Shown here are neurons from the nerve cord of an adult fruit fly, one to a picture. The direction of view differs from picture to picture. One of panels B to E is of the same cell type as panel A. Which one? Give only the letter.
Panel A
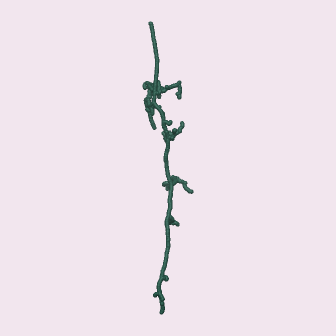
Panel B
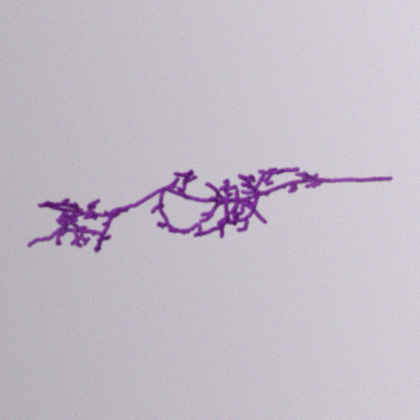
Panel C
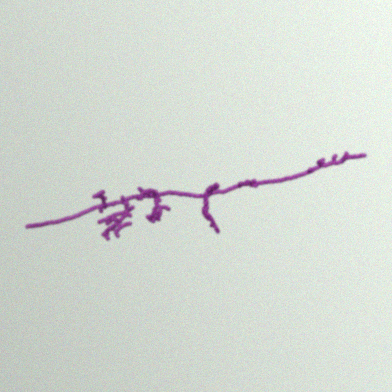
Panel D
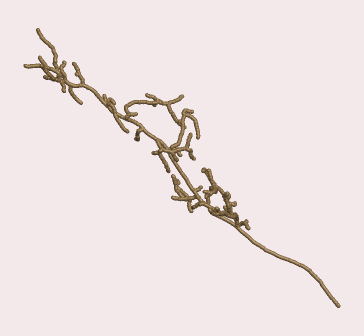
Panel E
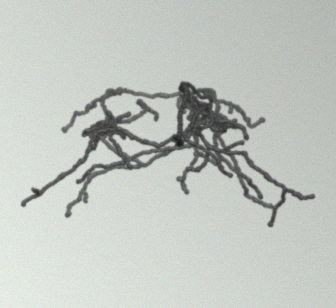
C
